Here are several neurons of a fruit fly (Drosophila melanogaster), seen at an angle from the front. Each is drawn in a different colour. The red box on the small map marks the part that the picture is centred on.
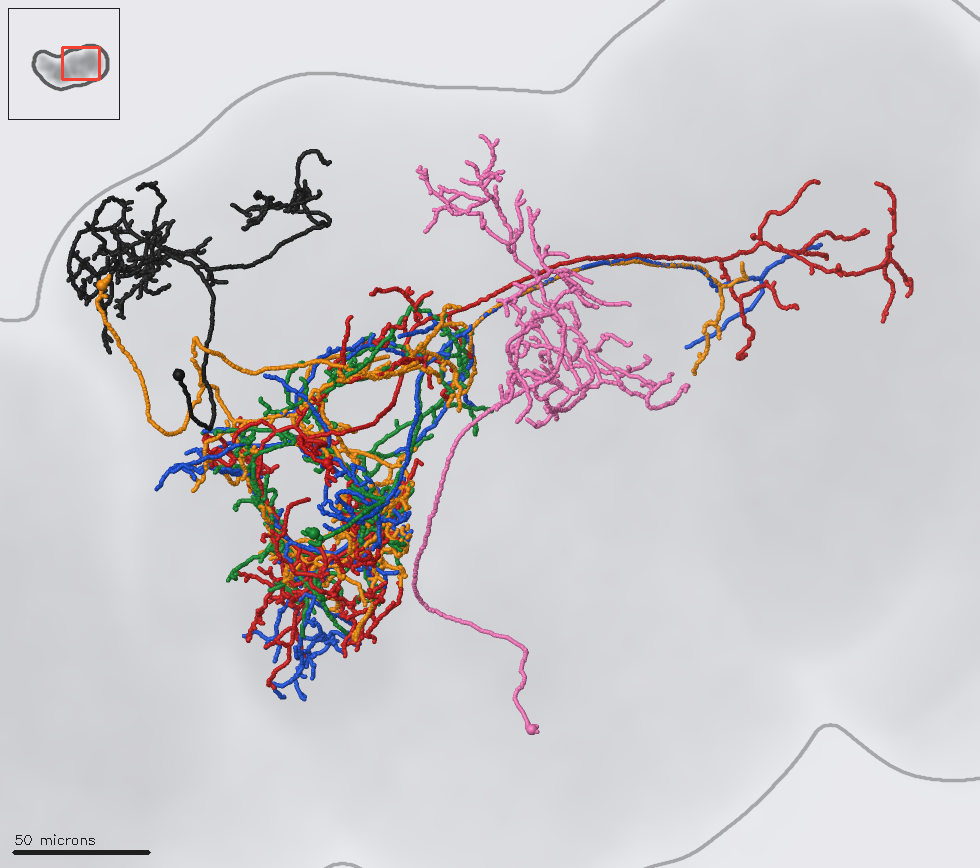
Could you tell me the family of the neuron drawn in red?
hemilineage VLPl&d1_dorsal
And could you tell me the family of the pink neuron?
hemilineage LALv1_dorsal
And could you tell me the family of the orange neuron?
hemilineage LHl1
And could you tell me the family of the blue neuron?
hemilineage VLPa1_medial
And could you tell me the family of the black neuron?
hemilineage LHa1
